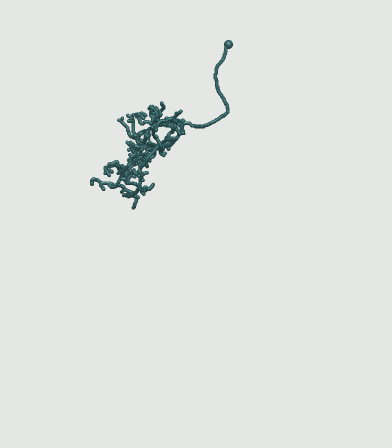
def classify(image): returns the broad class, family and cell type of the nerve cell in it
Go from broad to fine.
central-brain intrinsic neuron; hemilineage VPNp&v1_posterior; PVLP112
